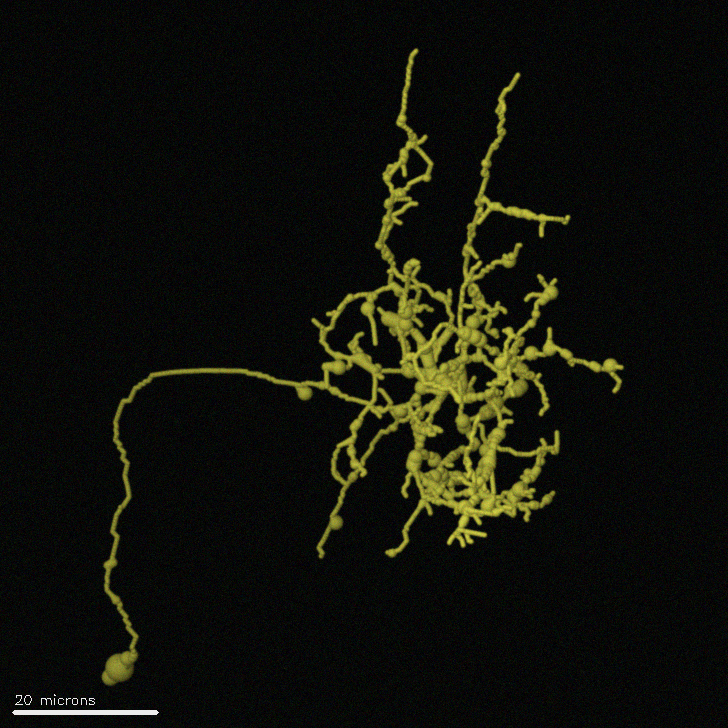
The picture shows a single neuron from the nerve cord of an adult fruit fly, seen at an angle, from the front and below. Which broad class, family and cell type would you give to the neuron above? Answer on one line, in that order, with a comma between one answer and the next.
nerve-cord intrinsic neuron, hemilineage 20A.22A, IN20A.22A044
